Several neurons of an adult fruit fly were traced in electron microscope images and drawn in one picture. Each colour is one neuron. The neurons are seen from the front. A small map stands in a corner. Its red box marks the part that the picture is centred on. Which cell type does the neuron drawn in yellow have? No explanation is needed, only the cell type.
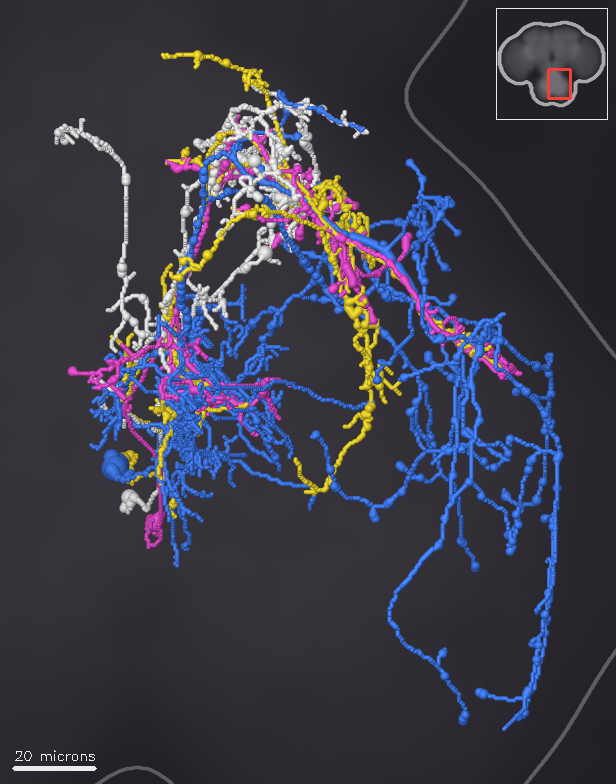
IN06B083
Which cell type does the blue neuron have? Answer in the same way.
IN06B030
